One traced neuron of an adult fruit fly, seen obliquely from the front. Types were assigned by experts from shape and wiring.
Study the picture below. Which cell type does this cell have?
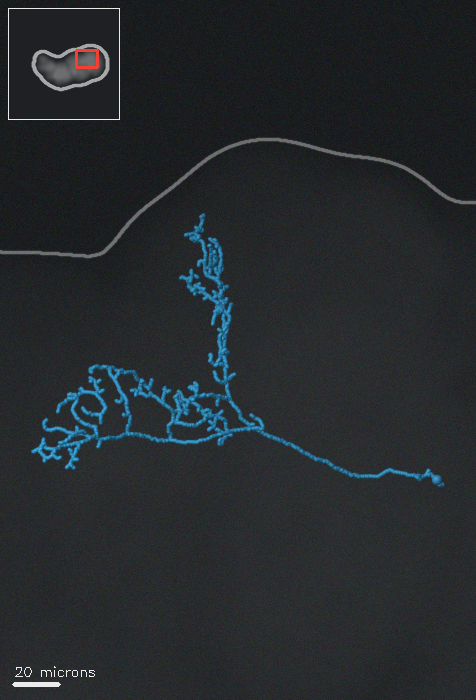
FB8I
